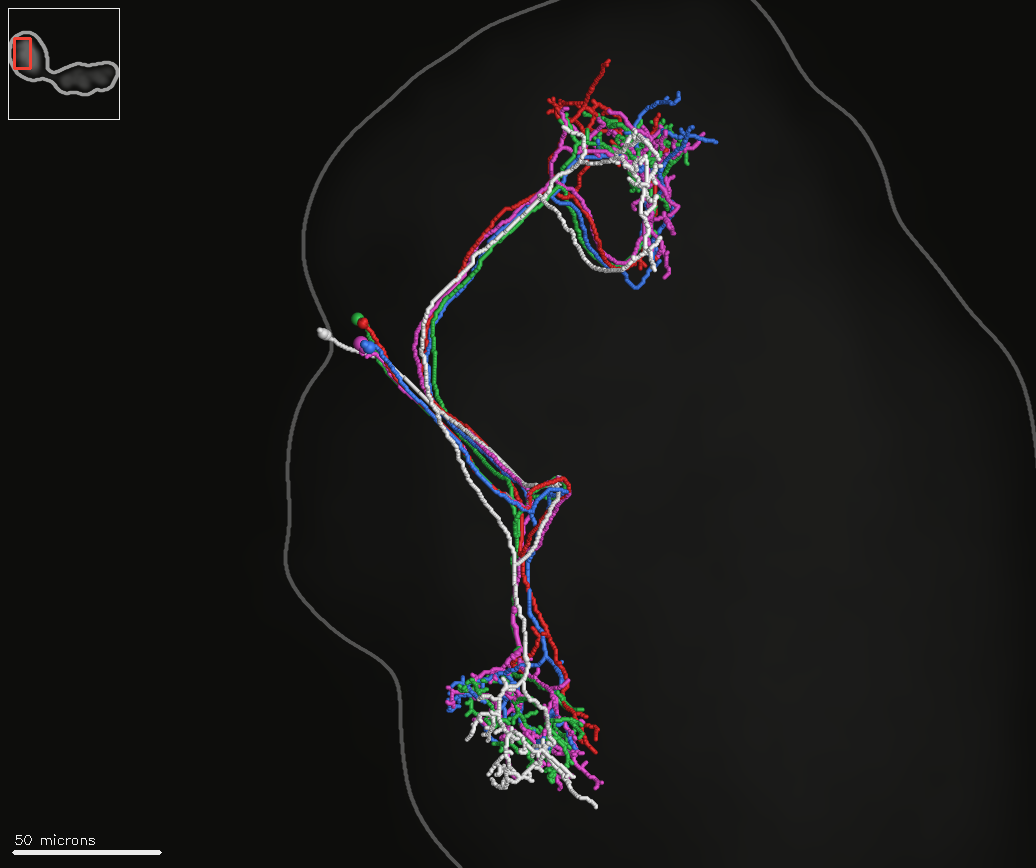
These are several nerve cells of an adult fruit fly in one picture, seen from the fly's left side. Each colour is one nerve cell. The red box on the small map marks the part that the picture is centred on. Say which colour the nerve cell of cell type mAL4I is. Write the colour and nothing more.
green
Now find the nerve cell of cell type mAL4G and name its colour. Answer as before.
blue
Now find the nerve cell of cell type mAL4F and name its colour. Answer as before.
red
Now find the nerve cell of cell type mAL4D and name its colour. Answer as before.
white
